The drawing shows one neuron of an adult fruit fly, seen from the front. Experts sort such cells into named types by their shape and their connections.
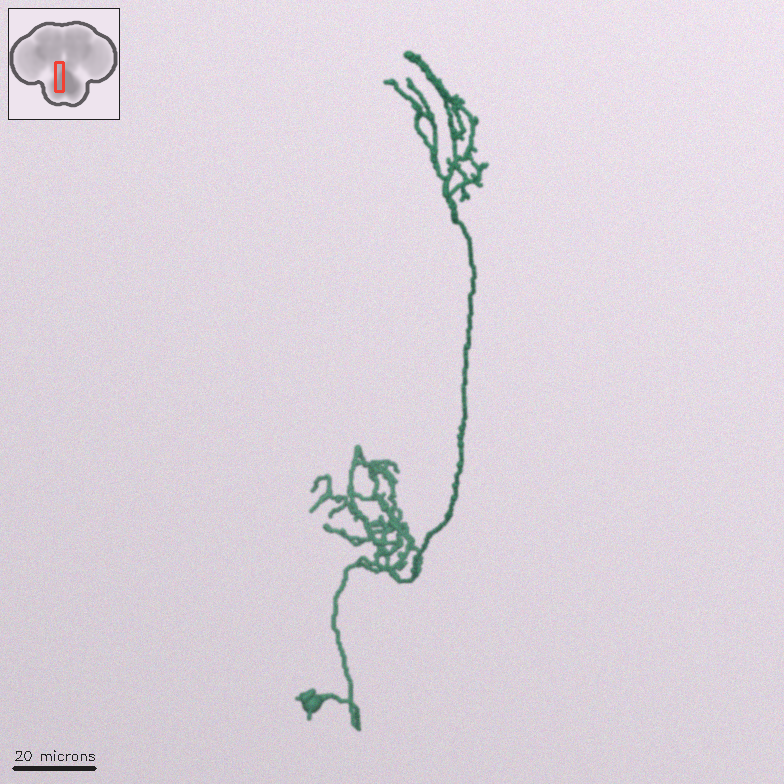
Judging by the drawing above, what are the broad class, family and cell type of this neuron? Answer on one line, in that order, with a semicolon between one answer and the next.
ascending neuron; hemilineage 16B; AN16B078_d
